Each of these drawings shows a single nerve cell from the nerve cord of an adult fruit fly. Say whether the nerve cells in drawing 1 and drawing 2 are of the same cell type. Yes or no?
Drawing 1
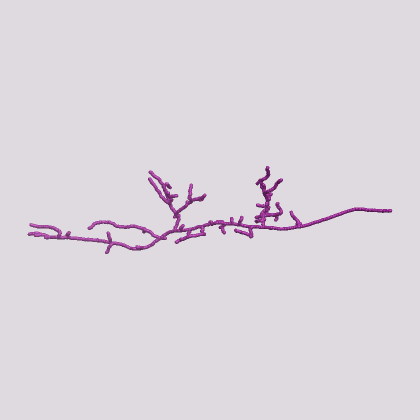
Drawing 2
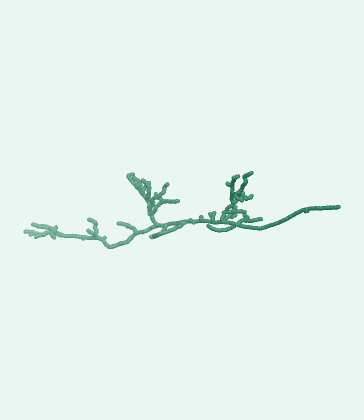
yes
